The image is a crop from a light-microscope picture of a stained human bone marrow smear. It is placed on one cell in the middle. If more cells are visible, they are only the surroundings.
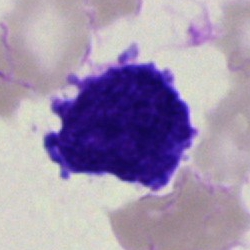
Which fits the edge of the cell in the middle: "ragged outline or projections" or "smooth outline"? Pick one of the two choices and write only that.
Ragged outline or projections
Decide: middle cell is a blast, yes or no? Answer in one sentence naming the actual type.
Yes, the cell located at the center is a blast.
